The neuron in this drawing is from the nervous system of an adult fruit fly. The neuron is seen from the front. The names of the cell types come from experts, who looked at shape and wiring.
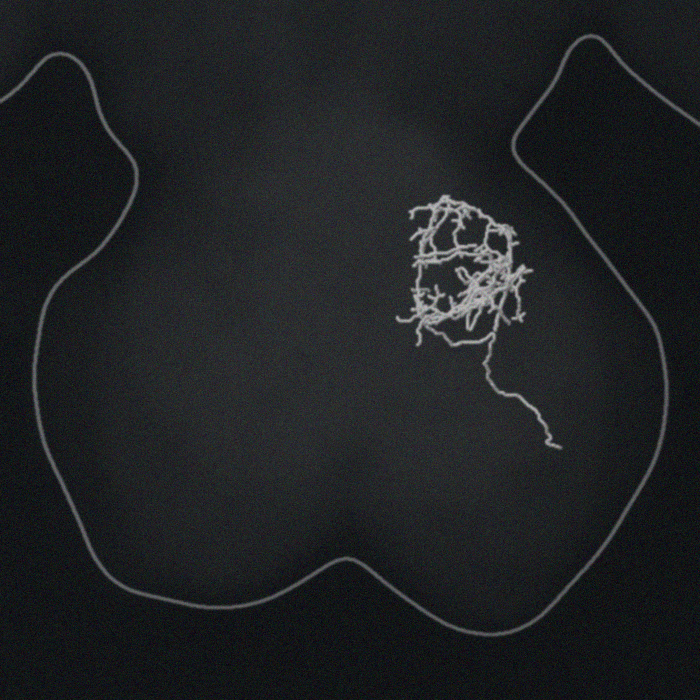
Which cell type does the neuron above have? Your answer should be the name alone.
AN03B095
